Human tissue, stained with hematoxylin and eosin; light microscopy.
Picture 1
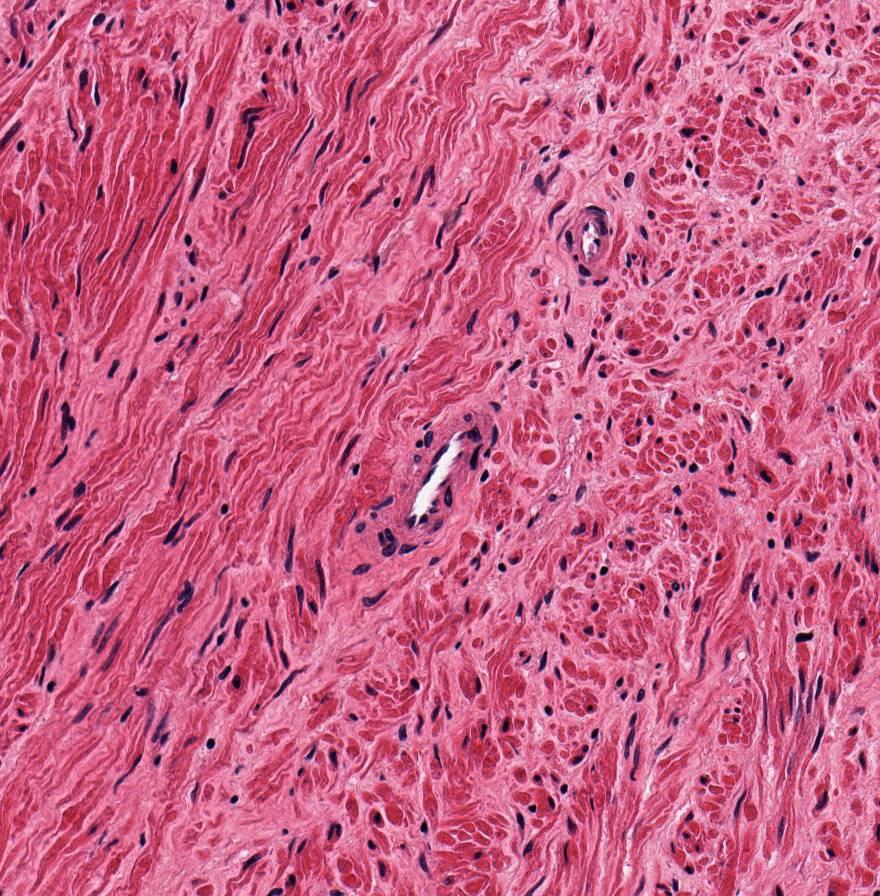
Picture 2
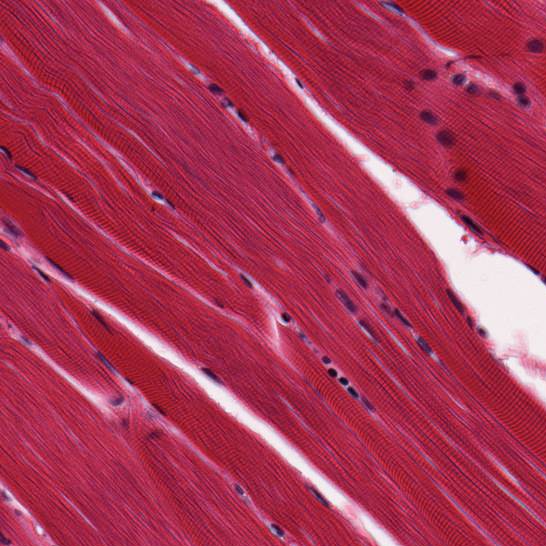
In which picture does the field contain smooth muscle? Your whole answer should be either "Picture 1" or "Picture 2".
Picture 1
